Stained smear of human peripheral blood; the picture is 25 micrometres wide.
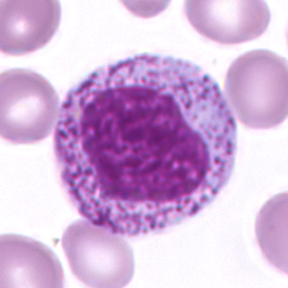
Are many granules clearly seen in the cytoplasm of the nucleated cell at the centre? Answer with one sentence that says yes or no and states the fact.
Yes, many visible granules are held in the cytoplasm of the cell.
